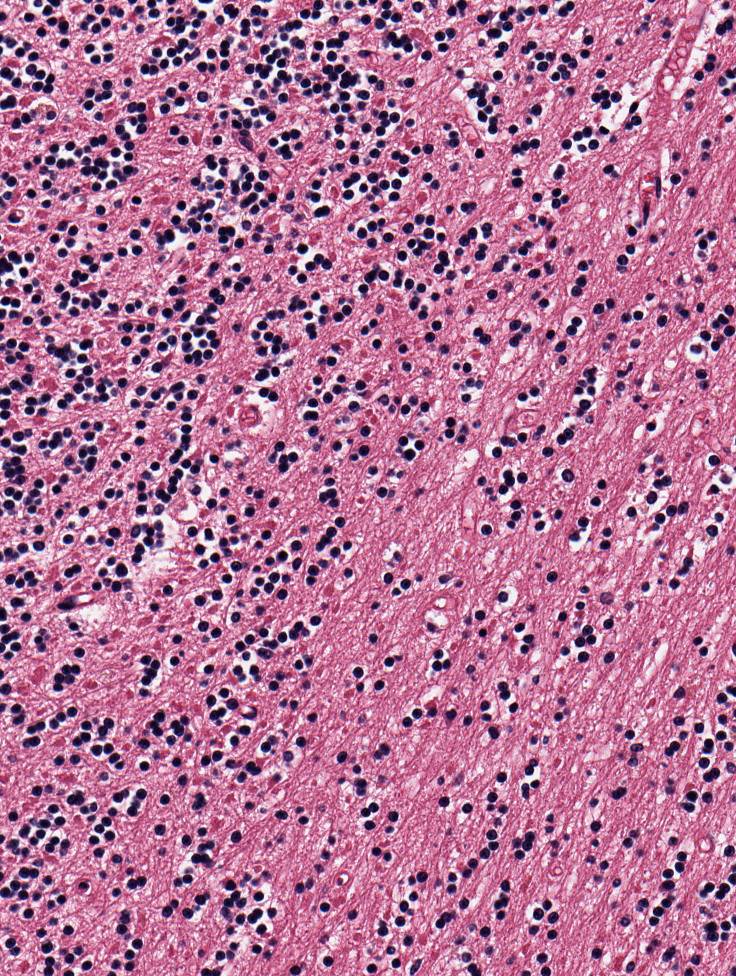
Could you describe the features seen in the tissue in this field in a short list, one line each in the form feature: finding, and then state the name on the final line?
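Density: cells more crowded upper left than lower right
Nuclei: mostly small, round, darkly stained
Uniformity: nuclei much alike in size and shape
Halo: many nuclei in a clear unstained space
Name: cerebellum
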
